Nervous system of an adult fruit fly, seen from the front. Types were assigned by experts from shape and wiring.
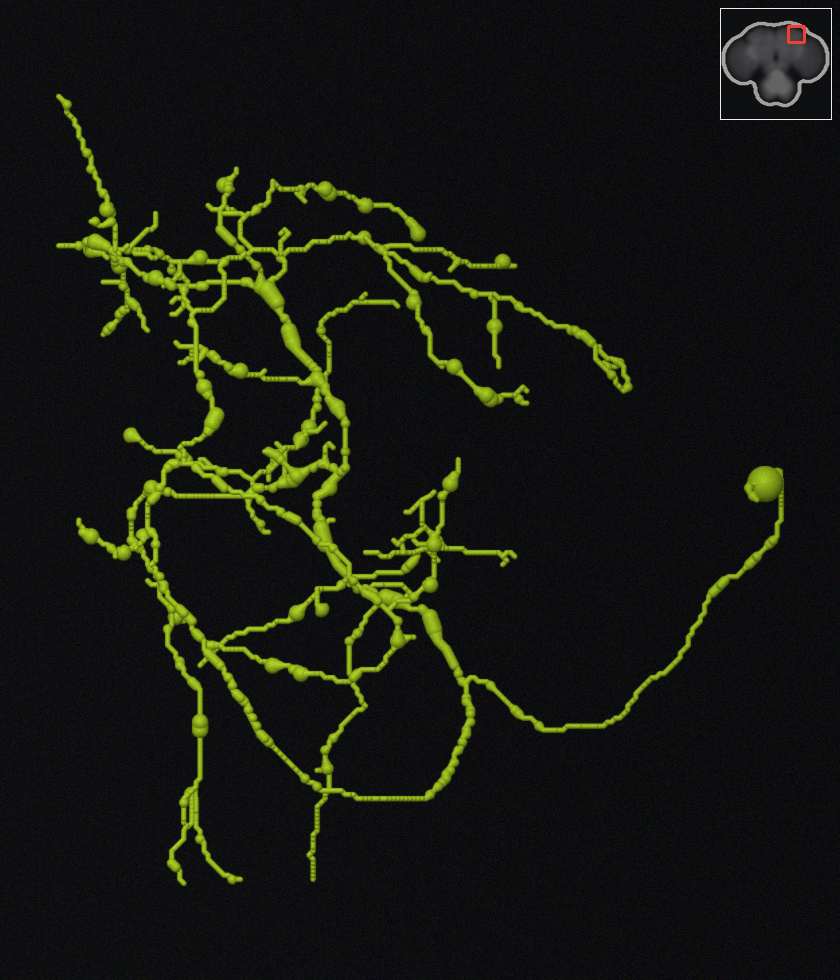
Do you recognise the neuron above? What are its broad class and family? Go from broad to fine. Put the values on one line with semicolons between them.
central-brain intrinsic neuron; hemilineage SLPal2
